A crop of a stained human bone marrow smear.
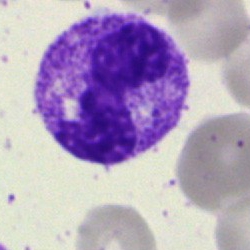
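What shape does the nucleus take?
It is split into two connected lobes, one upper and one lower, and no nucleoli are visible in it.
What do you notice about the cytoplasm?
There is plenty of it, lilac-purple and filled with fine purple granules.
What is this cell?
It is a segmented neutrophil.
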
